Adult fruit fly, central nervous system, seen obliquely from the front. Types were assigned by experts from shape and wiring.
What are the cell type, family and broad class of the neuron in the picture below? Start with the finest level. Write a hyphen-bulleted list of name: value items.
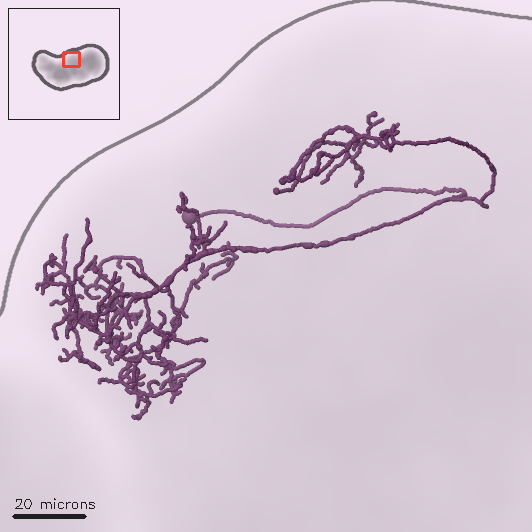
- cell type: LHPV5c1
- family: hemilineage DL1_dorsal
- broad class: central-brain intrinsic neuron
